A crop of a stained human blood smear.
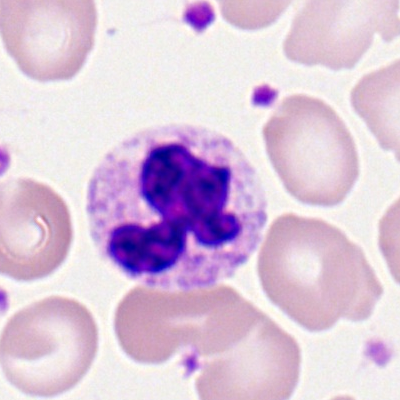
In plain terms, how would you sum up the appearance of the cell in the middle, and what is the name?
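Round, smooth outline. Chromatin dense, dark purple, coarsely clumped. Cytoplasm plentiful and pale pinkish-lilac, with fine pinkish-violet granules scattered evenly throughout. Segmented neutrophil.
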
